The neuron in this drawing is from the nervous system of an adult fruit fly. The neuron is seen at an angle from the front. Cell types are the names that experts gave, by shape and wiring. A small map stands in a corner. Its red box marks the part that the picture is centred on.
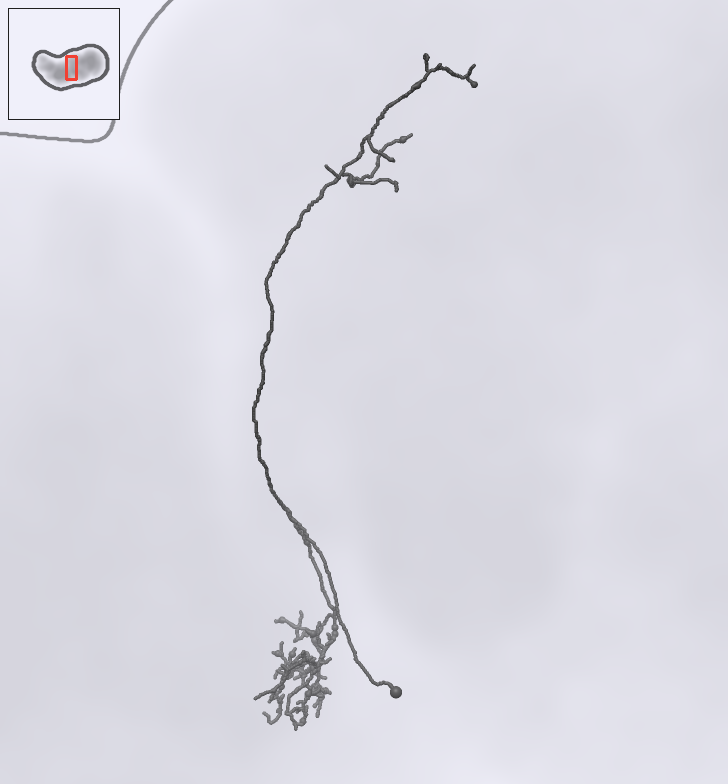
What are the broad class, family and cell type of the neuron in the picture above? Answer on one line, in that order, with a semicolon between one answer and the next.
visual projection neuron; LoVP; LoVP2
